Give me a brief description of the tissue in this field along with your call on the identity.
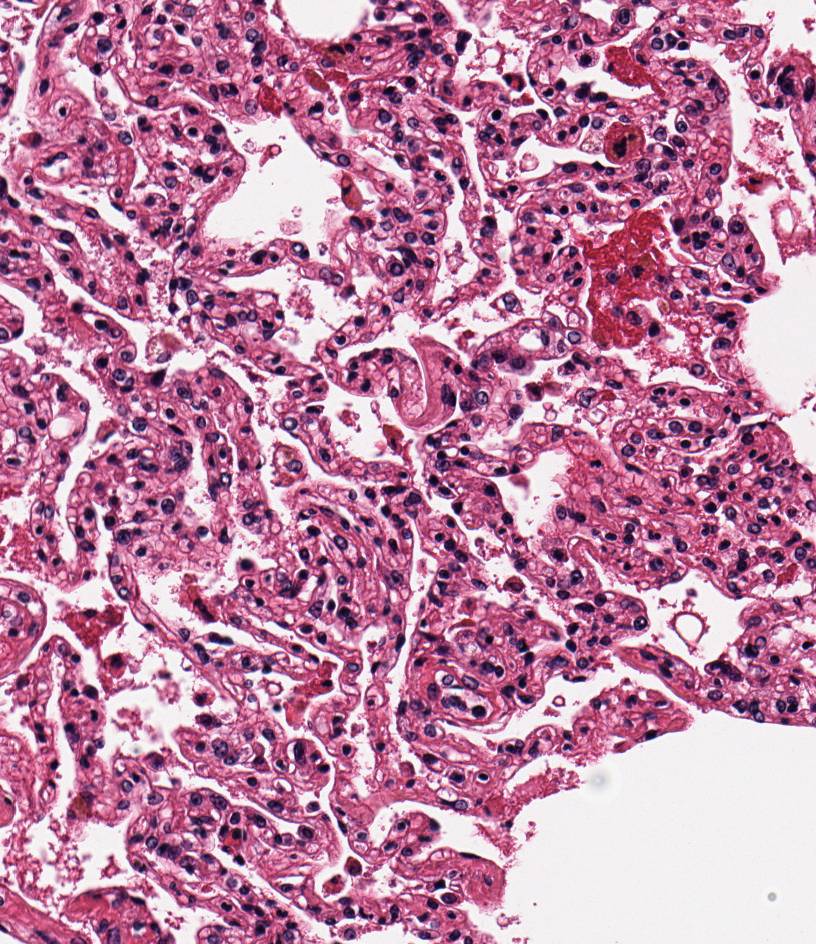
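The septa here are covered by plump cuboidal to polygonal cells, not flat ones, with mostly round, dark, fairly uniform nuclei. Some open spaces hold loose pale pink flocculent material and a few detached cells; the biggest red blood cell cluster is upper right. It's lung.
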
